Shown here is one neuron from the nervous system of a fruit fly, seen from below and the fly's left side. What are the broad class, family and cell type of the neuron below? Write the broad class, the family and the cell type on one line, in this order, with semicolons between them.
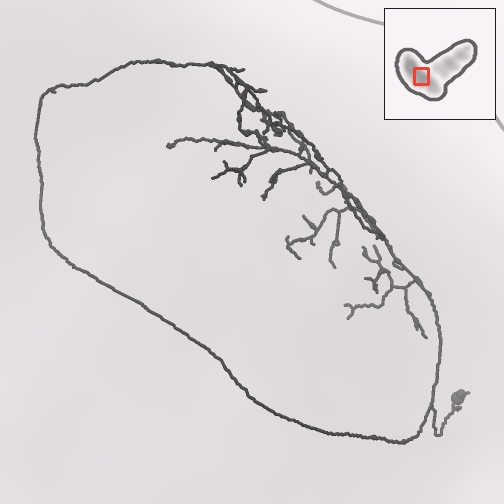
central-brain intrinsic neuron; hemilineage LHl2_dorsal; LHAD1b5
